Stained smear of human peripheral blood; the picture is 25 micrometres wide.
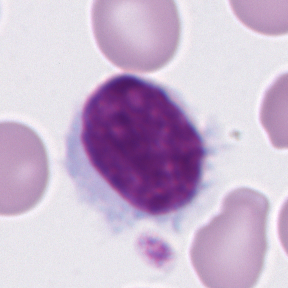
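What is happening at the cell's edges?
Fine hair-like projections stick out from the right and lower edges, and the outer edge looks ragged rather than smooth.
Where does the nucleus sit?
Off-centre, I'd say, with the widest band of cytoplasm on its left side.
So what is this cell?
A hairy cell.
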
